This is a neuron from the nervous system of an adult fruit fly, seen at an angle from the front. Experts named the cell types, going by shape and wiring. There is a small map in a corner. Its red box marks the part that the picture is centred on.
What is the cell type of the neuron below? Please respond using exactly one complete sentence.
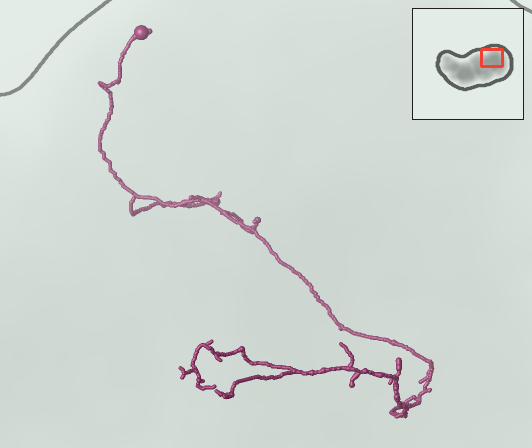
By its cell type, the neuron is KCg-d.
